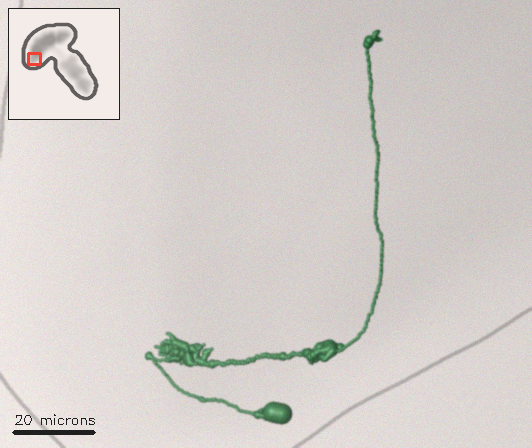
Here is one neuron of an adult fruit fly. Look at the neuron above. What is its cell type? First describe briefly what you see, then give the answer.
It lies in the brain. Its cell body lies at the bottom of the picture. From top to bottom in the picture it spans about 100 microns. This is an optic-lobe intrinsic neuron. The cell type is Tm1.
